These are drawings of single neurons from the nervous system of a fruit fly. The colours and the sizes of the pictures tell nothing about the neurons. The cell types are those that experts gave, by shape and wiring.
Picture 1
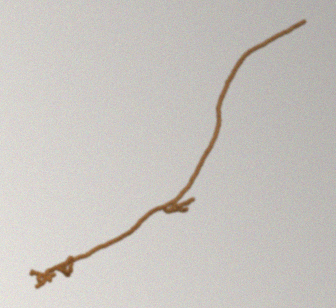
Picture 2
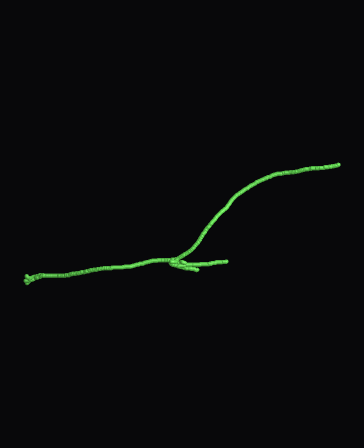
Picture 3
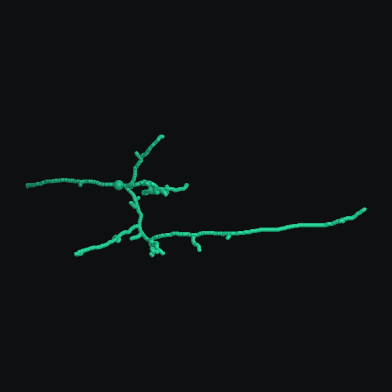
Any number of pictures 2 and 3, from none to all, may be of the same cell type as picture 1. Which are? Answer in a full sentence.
Picture 2 is of the same cell type.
